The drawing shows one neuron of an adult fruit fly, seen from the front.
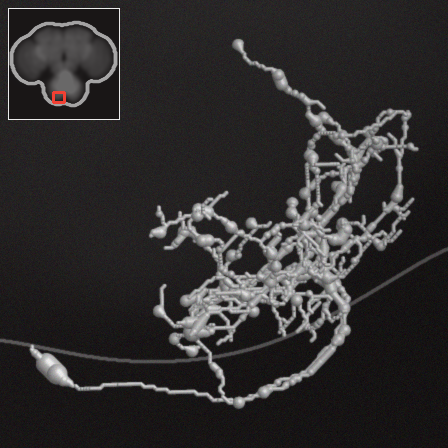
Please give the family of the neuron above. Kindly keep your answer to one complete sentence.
Regarding family, this neuron is hemilineage 01B.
